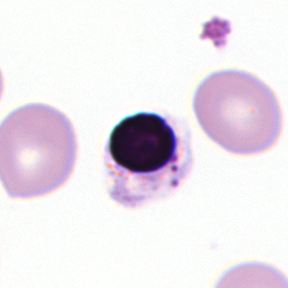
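Normoblast, central cell. Position: the nucleus sits in the upper part of the cell, with most of the cytoplasm below it. Chromatin: dense and very dark purple. Cytoplasm: very pale, almost colourless, with a few small dark purple granules lying at the right edge of the nucleus.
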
